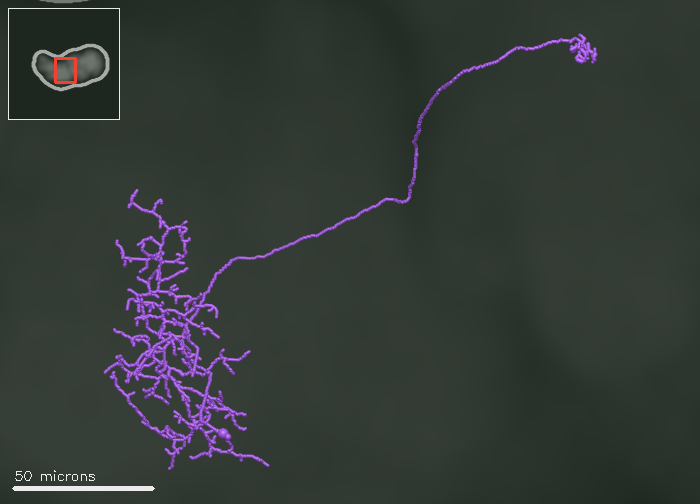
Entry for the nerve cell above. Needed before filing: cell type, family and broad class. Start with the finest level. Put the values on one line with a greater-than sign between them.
MeTu3b > MeTu > visual projection neuron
